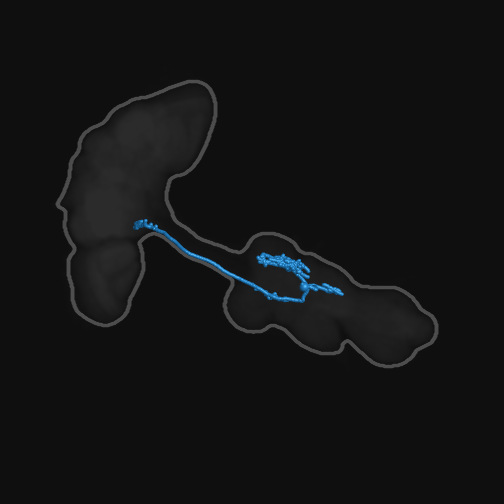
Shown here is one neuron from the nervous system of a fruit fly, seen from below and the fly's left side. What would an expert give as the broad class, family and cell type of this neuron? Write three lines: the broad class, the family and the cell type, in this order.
ascending neuron
hemilineage 07B
AN07B041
